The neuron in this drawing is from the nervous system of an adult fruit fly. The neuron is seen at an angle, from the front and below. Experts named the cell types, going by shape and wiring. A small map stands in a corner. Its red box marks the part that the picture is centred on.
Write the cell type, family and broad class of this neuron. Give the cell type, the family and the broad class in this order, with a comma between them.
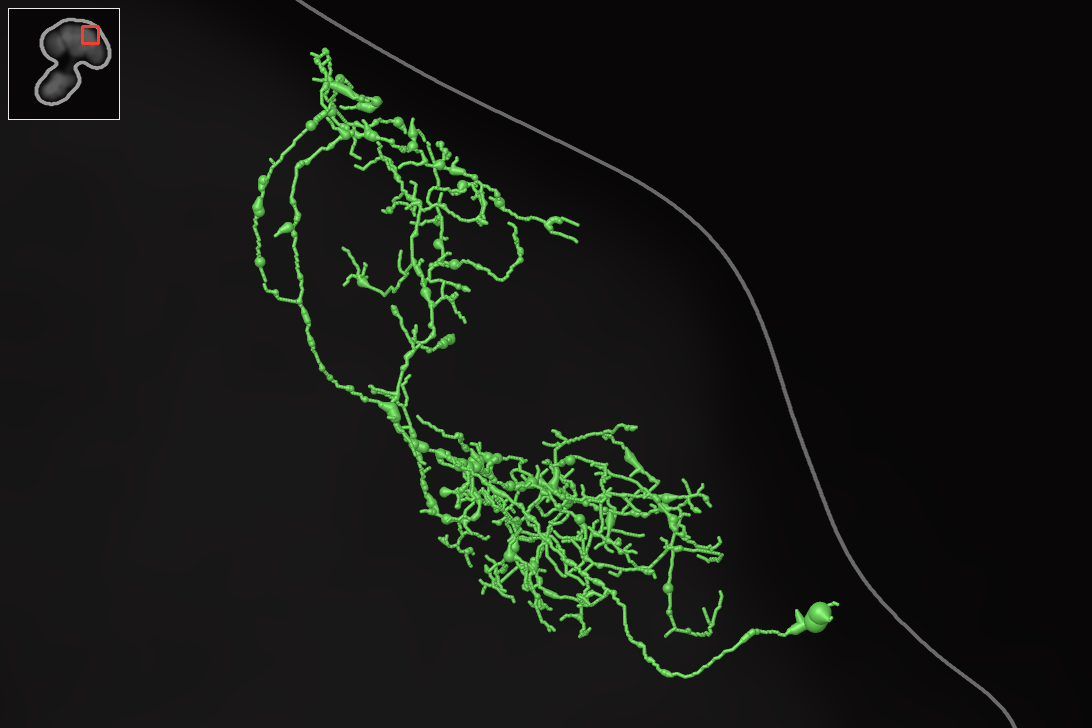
CB2919, hemilineage LHa1, central-brain intrinsic neuron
